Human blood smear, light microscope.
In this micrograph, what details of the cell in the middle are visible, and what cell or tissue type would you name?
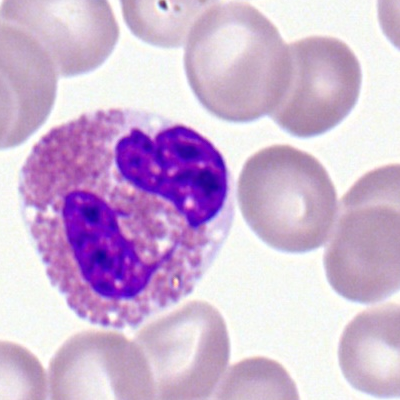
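The nucleus is bilobed, with one lobe toward the upper right and the other toward the lower left. Coarse, round pink-orange granules of similar size fill the cytoplasm. The cell is an eosinophil.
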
